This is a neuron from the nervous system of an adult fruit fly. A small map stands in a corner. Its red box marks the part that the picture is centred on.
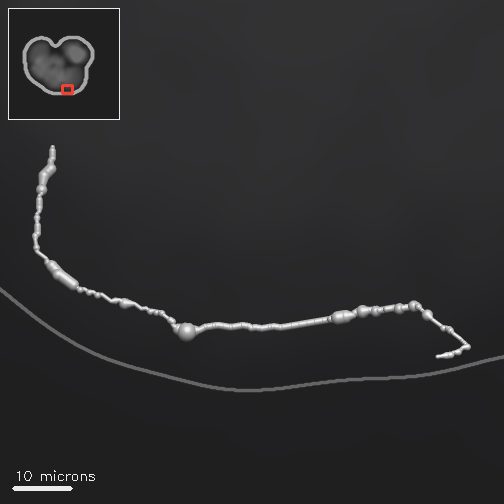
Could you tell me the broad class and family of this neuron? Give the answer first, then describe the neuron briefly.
It is a photoreceptor or other optic-lobe sensory neuron. The name of its family is class visual. The drawing shows no cell body. By the scale bar it is about 80 microns wide in this view. It has a dozen or fewer branch ends.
